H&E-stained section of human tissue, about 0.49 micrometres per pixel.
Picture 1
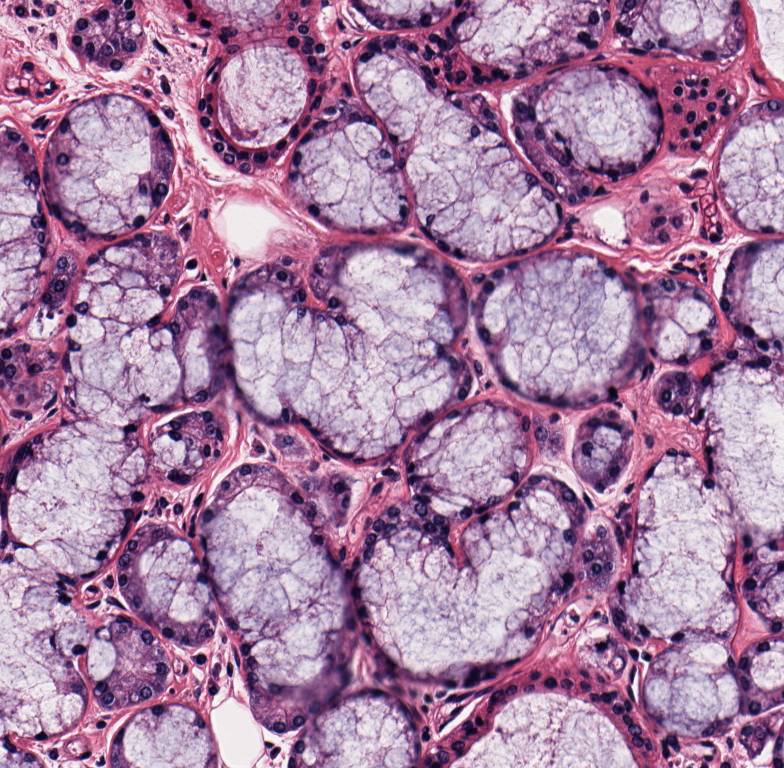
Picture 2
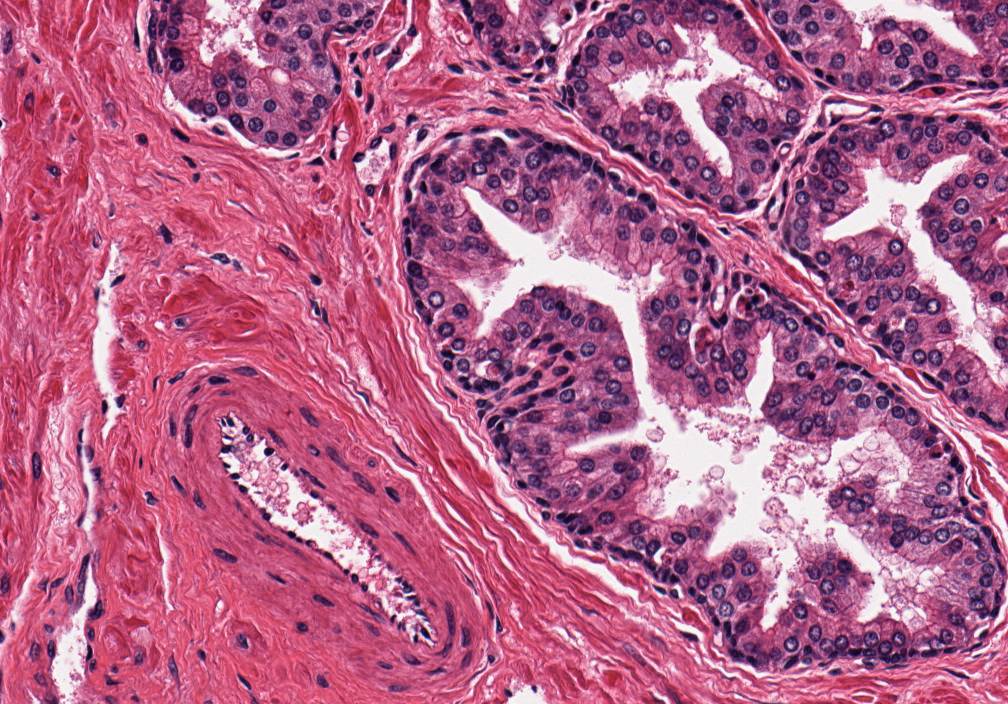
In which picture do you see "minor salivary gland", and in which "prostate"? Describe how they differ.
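First, names: picture 1 is minor salivary gland, and picture 2 is prostate. Second, units: picture 1 is mostly mucous acini with pale, bubbly, bluish-grey cytoplasm. Picture 2 has large glands whose epithelium folds inward into irregular, branching lumens. Third, nuclei: picture 1's are small, dark and flattened against each acinus's outer edge. Picture 2's luminal nuclei are round and fairly uniform, with a row of flattened, dark basal cell nuclei beneath them at the glands' outer edge. Fourth, picture 2's luminal cells are tall columnar, with pale, finely granular to clear cytoplasm. Fifth, picture 1 has a small empty vascular space in connective tissue just left of and above centre.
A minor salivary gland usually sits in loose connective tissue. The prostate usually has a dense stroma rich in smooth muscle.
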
